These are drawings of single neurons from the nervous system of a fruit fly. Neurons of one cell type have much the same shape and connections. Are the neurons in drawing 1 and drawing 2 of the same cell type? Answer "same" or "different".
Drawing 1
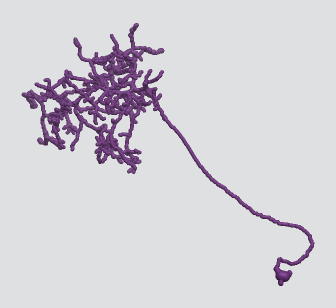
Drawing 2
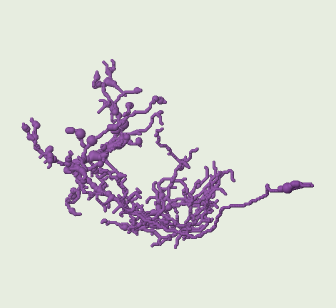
same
